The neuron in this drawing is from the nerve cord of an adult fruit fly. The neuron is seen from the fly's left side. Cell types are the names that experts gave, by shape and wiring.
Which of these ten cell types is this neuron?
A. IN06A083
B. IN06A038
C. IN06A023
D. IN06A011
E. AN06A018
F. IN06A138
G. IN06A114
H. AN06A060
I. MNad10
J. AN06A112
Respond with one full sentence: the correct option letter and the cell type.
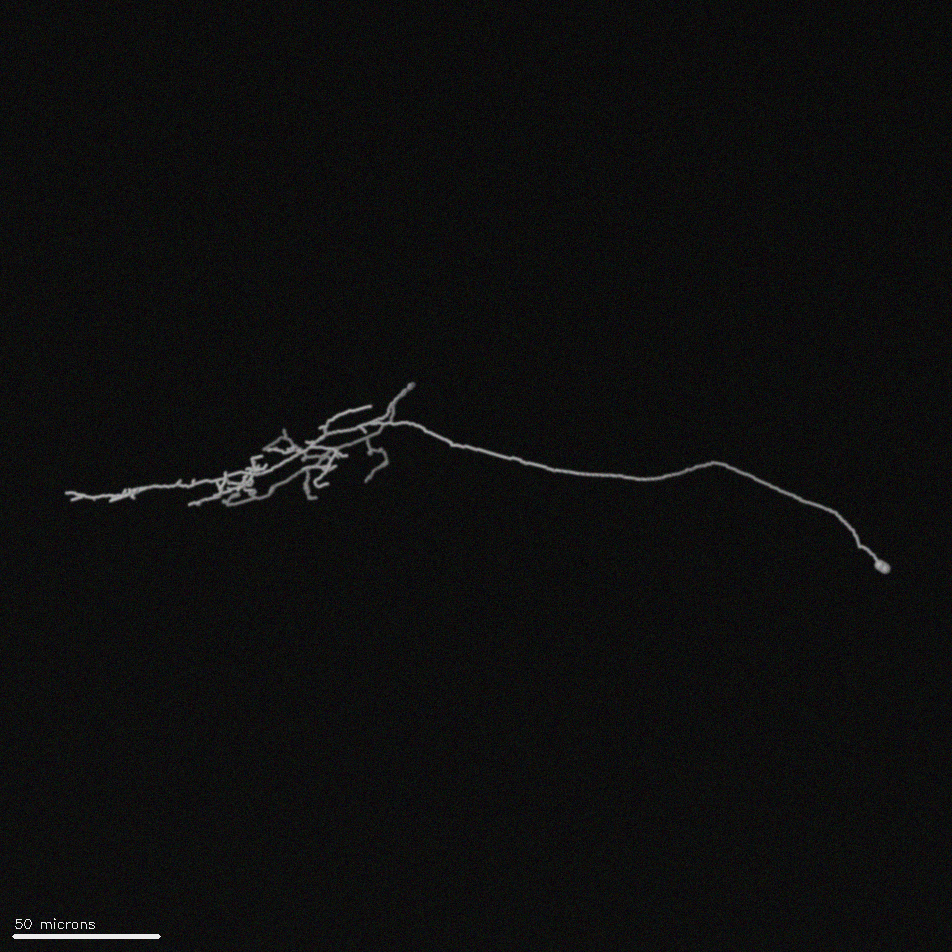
The neuron is typed IN06A138, per option F.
